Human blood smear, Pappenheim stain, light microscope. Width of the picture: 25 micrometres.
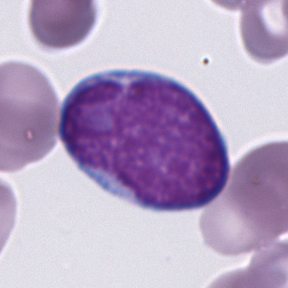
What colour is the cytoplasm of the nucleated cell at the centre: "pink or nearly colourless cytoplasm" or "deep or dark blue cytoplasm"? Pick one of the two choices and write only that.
Deep or dark blue cytoplasm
